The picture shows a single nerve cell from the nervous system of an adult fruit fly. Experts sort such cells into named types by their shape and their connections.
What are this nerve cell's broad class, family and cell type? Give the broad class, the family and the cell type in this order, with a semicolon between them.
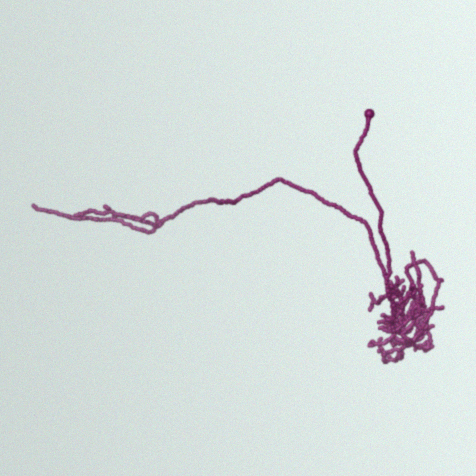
visual projection neuron; LPT; LPT100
